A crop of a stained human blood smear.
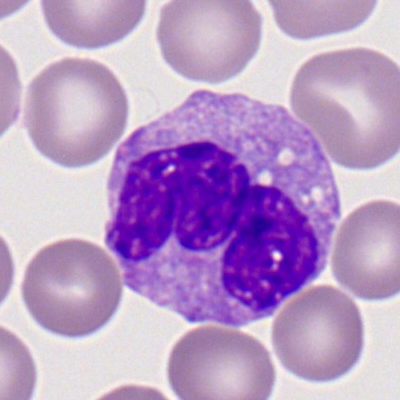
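Monocyte in the middle of the field, taken point by point. The outline is roughly round, its edge slightly uneven and bumpy. The chromatin stains dark purple and has a mottled, patchy texture. The cytoplasm shows only a fine dusty texture, with no coarse coloured granules. Toward the upper right, a few small clear vacuoles lie in the cytoplasm.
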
